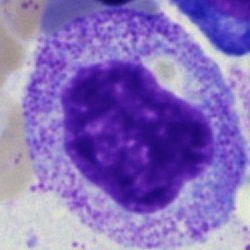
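Metamyelocyte in the centre of this stained bone marrow smear. Look first at the outline: it is roughly round. Now find the nucleus, which is irregular and has a shallow indentation along its upper right edge. It sits near the centre, and a broad rim of cytoplasm surrounds it on all sides. Notice too the chromatin, deep purple and mottled with small paler spots.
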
